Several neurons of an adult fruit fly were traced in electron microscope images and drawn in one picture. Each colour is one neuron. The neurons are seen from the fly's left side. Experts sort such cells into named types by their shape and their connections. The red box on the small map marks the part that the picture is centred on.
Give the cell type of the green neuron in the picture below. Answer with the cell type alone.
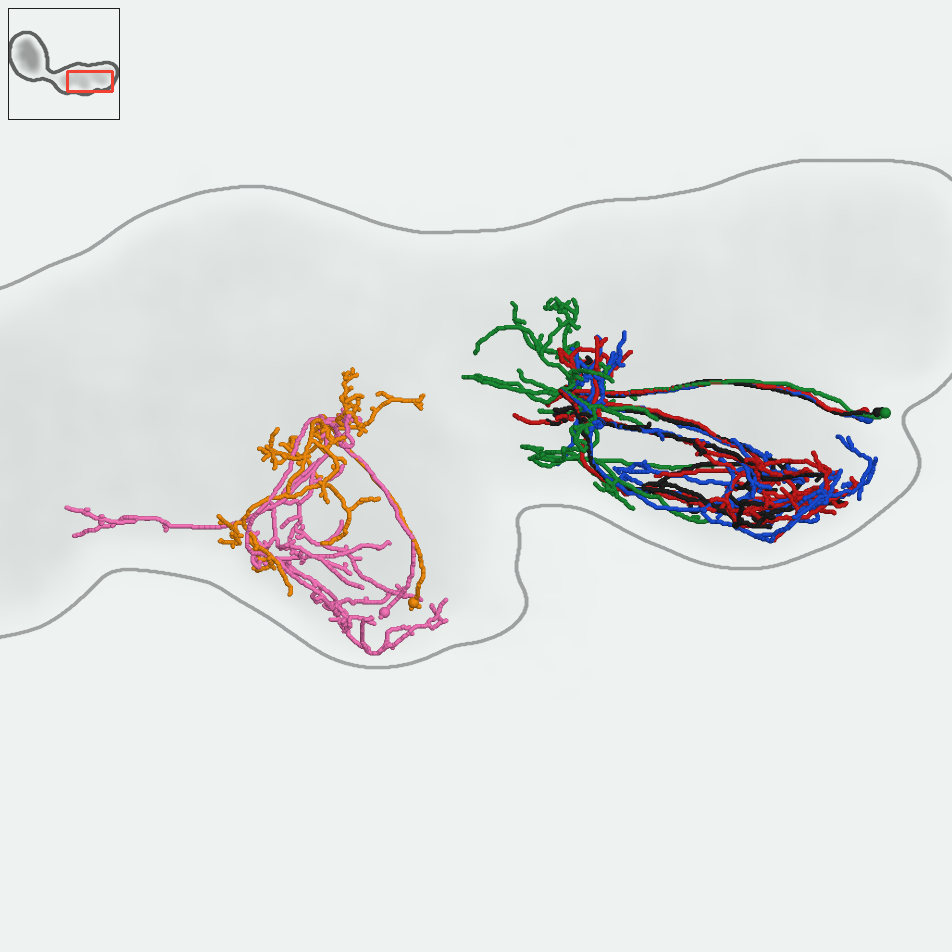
IN12B071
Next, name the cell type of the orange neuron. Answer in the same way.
IN12B075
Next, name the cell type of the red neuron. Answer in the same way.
IN12B038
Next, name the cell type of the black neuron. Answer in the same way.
IN12B057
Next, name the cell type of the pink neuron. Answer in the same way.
IN12B029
